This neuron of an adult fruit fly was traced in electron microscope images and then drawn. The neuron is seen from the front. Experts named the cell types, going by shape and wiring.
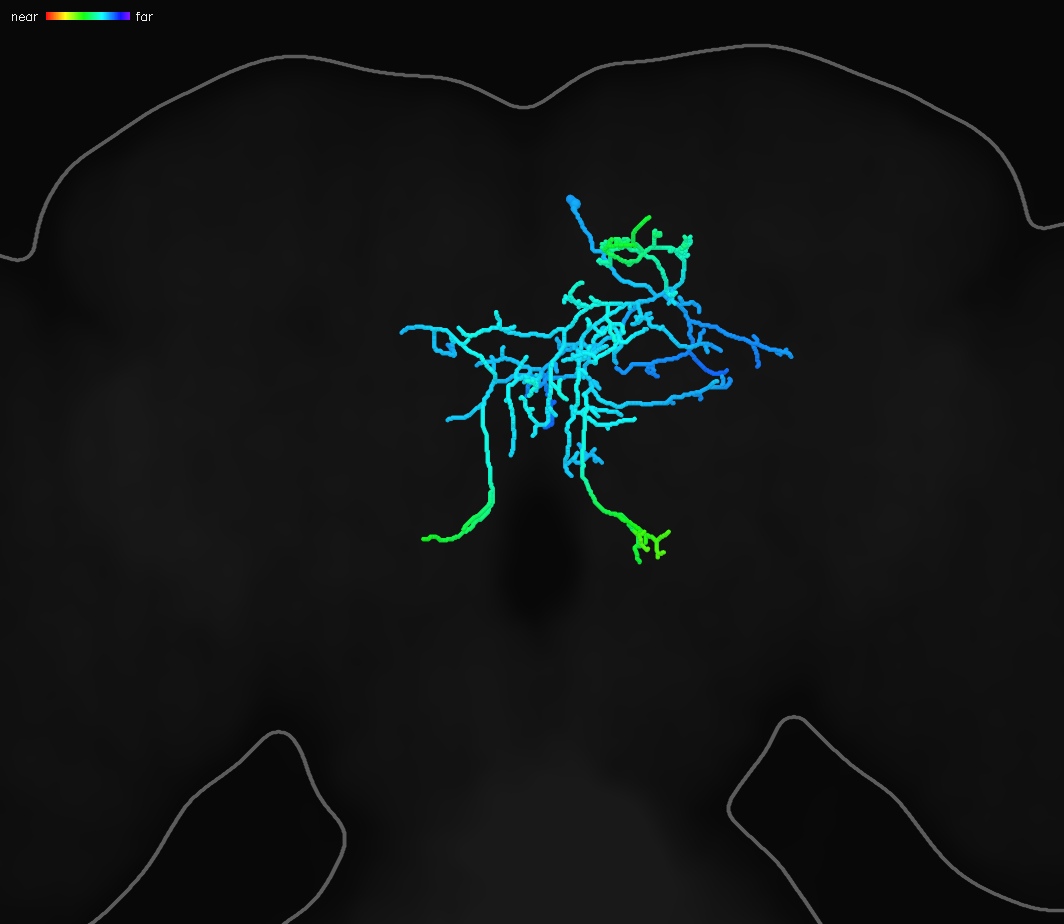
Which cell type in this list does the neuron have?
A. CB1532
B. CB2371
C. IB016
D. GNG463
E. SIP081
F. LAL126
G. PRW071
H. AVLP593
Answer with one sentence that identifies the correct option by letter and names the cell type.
It is as IB016, option C, that the neuron is typed.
